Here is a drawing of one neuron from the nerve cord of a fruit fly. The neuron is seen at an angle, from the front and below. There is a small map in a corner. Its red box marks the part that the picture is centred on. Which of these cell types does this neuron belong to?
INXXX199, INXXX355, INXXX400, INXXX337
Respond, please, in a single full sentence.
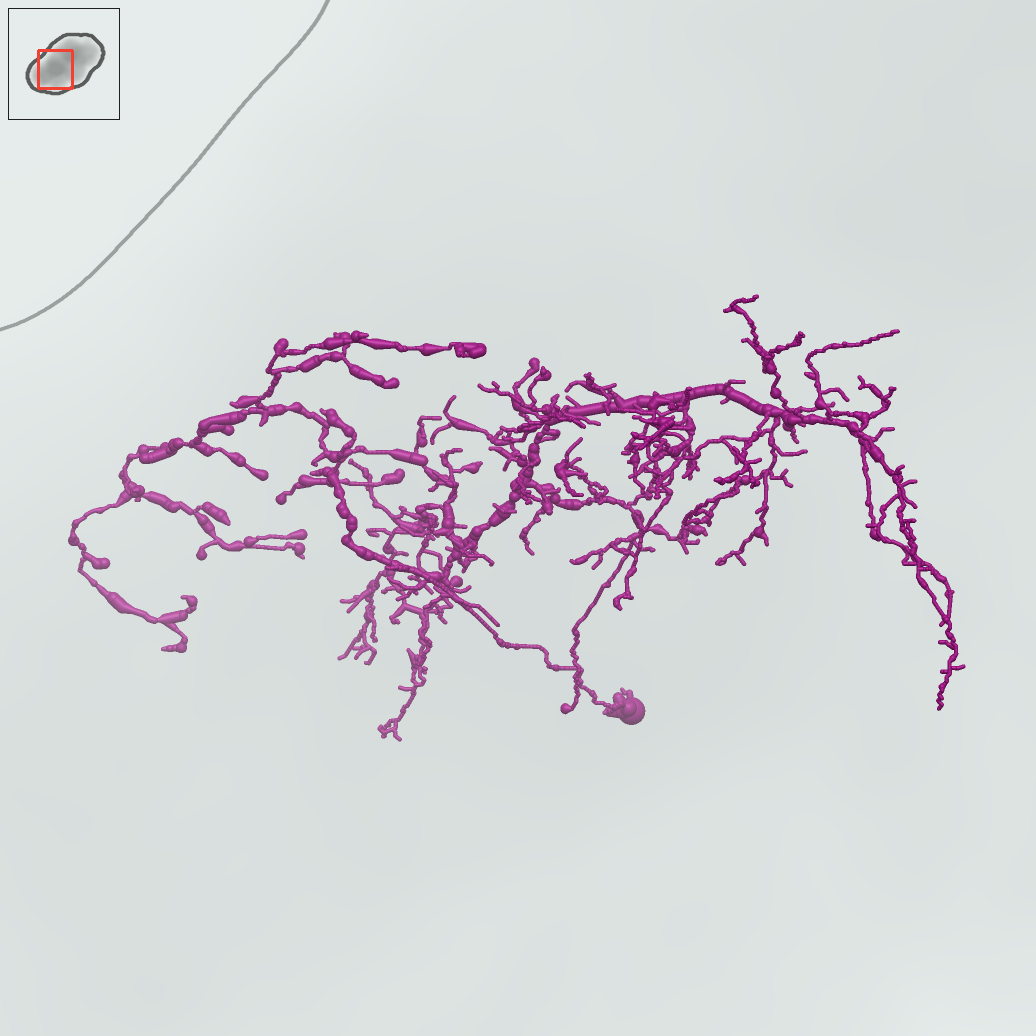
Of the cell type INXXX199 is this neuron.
